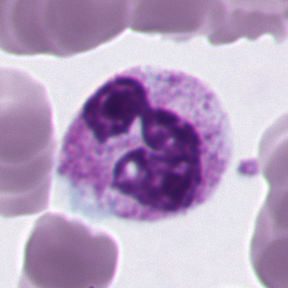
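Segmented neutrophil, the central cell in a stained smear of human peripheral blood. Its outline is round and smooth. The nucleus is divided into several lobes that are joined to one another, and no nucleoli are visible in it. Fine pink-violet granules are scattered throughout the cytoplasm.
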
